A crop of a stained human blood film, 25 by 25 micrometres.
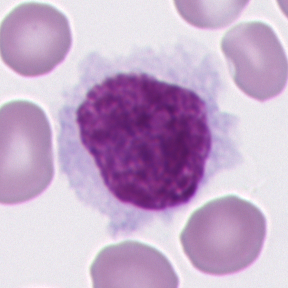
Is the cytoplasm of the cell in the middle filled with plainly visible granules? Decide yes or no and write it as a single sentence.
No, the cytoplasm of this cell holds no visible granules.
